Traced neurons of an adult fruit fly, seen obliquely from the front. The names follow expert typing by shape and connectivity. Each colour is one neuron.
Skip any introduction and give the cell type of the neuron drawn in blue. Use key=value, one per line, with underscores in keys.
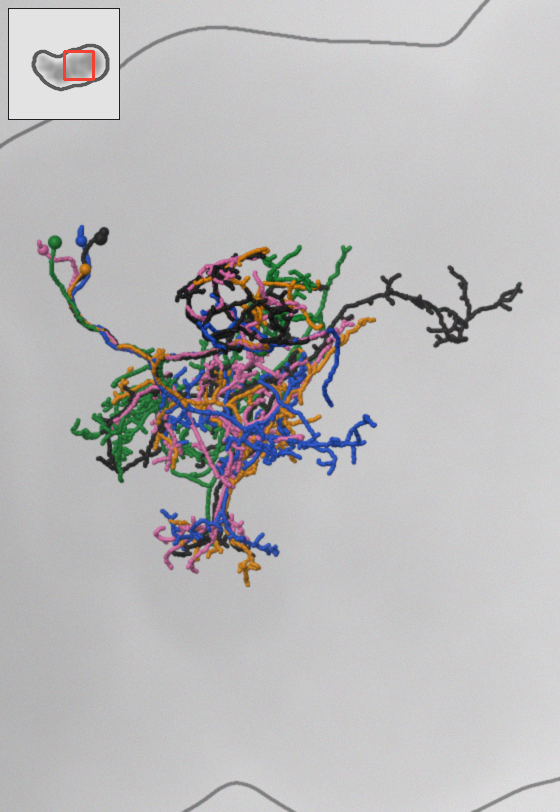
cell_type=AOTU049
